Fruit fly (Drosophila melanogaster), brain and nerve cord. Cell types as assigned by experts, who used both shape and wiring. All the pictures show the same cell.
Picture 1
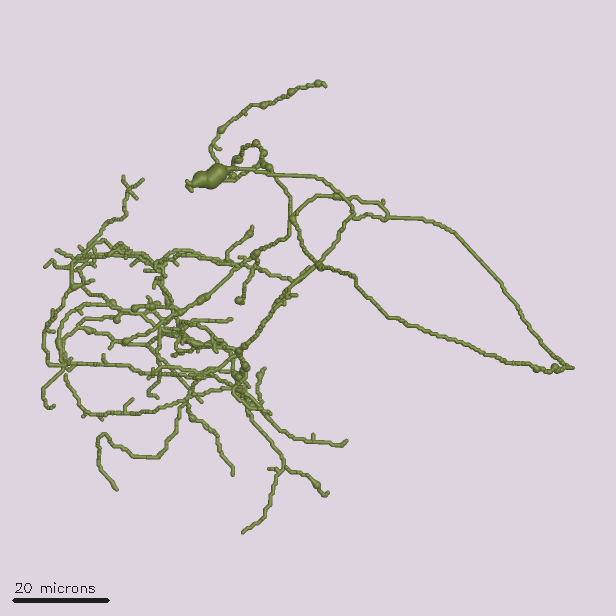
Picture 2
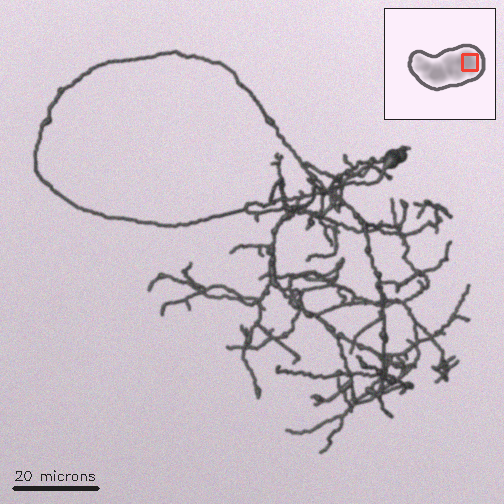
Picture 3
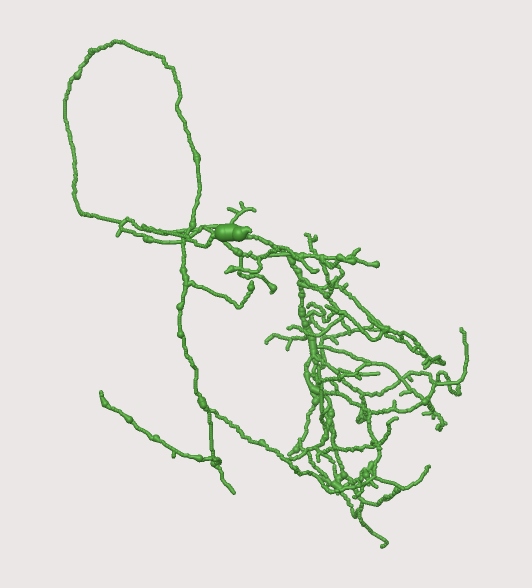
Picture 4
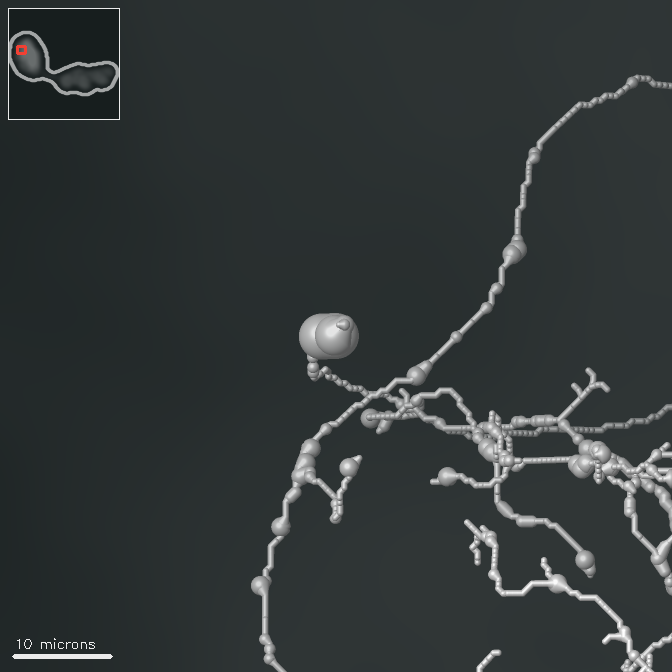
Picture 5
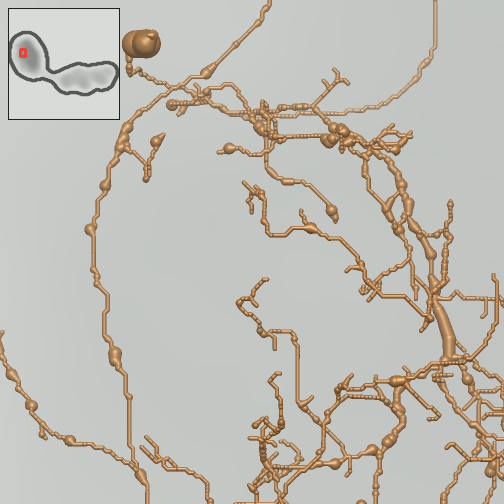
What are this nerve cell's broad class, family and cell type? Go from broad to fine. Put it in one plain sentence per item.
A central-brain intrinsic neuron of hemilineage VLPl&d1_dorsal, type AVLP231.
